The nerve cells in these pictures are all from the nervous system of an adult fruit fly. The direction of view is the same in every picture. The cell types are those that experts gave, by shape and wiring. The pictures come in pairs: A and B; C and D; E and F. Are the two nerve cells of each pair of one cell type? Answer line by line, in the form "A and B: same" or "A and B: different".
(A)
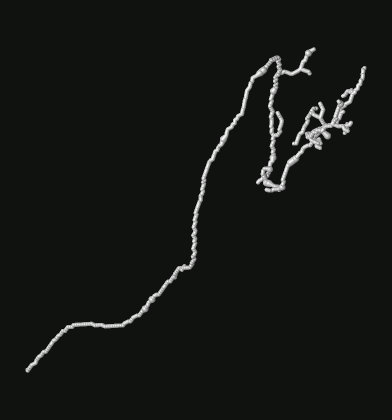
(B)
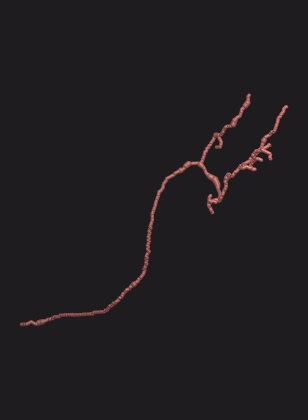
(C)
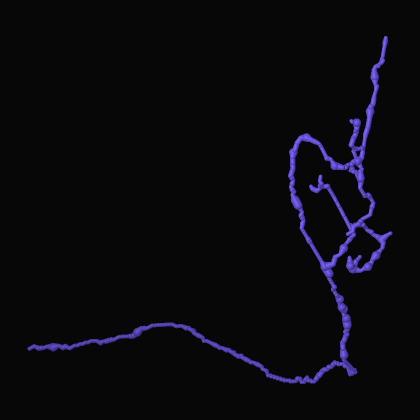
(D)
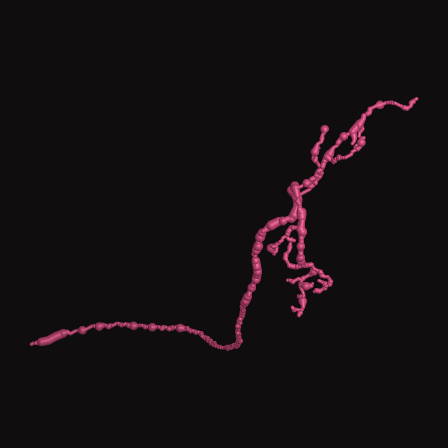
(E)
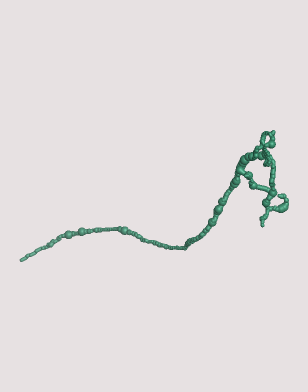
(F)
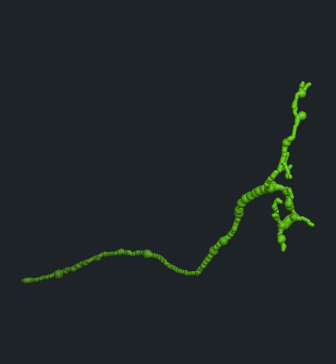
A and B: same
C and D: same
E and F: same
